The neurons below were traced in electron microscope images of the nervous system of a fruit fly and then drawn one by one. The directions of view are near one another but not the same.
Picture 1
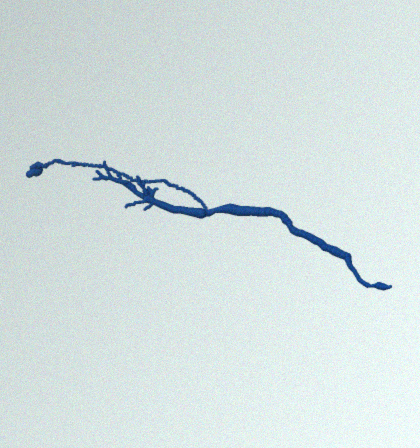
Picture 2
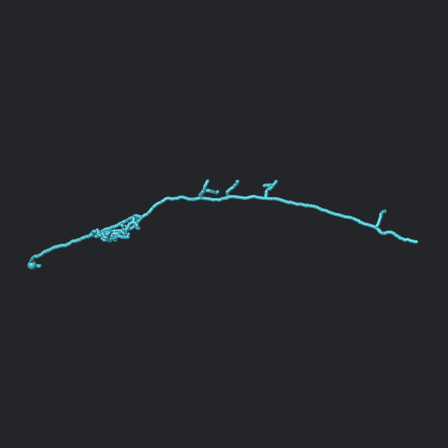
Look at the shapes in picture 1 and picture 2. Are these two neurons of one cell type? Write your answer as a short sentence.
They are of different cell types.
